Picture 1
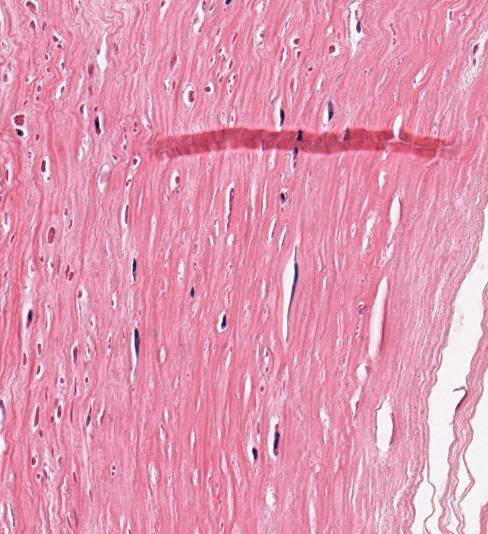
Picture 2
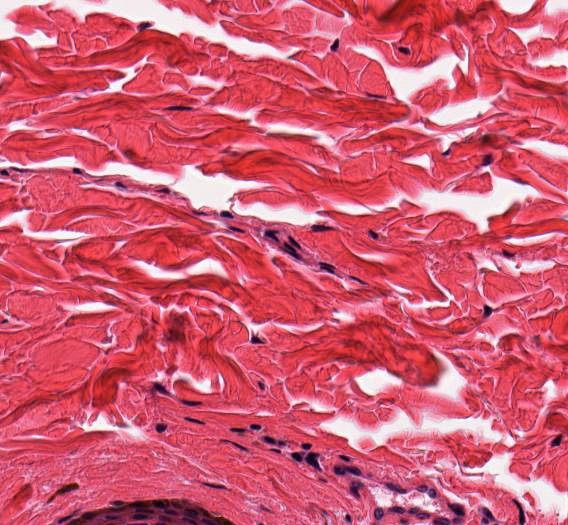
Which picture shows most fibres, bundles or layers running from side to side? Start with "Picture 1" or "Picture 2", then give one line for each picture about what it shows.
Picture 2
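Picture 1: The field is filled by dense pink fibrous tissue whose fibres run roughly from top to bottom.
Picture 2: The collagen bundles run mostly from side to side across the field.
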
